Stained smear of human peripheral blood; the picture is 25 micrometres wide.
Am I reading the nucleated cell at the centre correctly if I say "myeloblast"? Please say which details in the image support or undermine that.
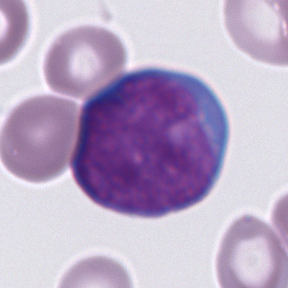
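Size and cytoplasm decide it: the cell is about 14 micrometres across, and its nucleus fills about 80% of the cell's area, leaving only a narrow rim of cytoplasm, broadest on the right.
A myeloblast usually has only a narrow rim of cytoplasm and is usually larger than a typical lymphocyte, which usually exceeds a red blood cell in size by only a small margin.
The cell is a myeloblast. Its cytoplasm is deep blue, which counts against typical lymphocyte.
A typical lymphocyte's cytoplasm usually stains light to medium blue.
No granules are visible, which agrees with typical lymphocyte and so does not decide.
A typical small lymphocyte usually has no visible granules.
There are no vacuoles; the outline is roughly round, flattened on the left where two red cells touch it.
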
